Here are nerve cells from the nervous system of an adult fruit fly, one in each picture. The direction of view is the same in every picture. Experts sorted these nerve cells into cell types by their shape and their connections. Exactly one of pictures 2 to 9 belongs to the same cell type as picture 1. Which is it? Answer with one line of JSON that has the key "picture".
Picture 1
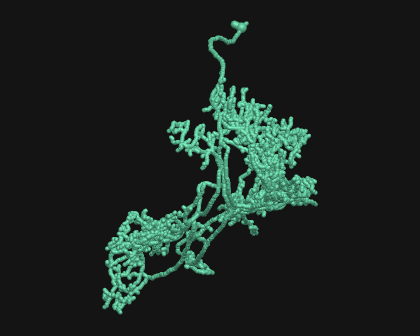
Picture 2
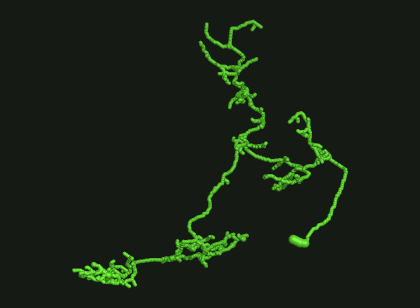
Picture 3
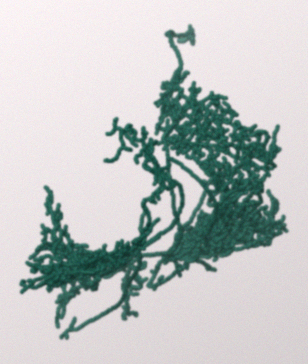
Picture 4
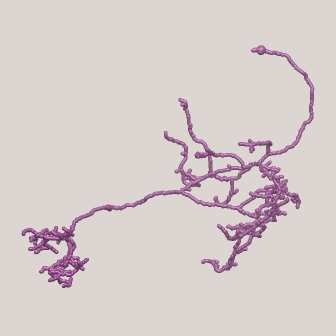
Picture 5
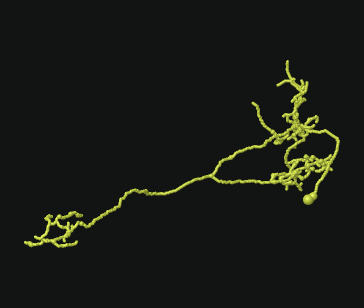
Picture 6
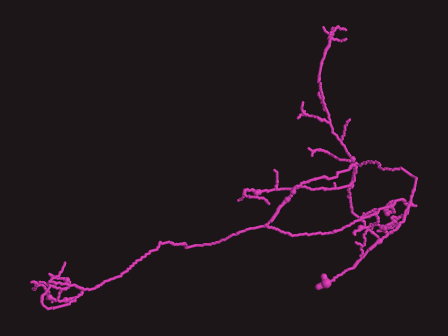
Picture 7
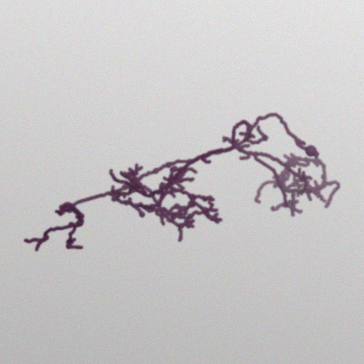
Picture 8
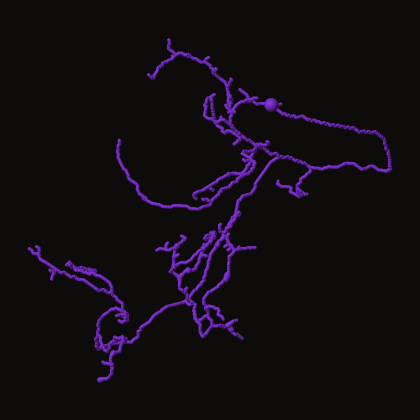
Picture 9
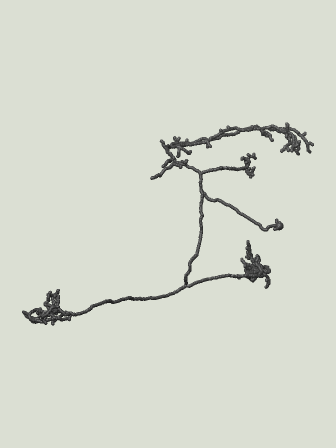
{"picture": 3}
